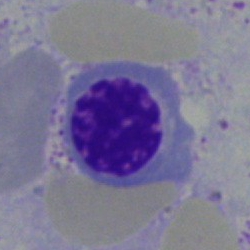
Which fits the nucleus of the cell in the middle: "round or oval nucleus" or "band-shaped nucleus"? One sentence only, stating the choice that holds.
A nucleus forming one compact round or oval mass is found in this cell.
